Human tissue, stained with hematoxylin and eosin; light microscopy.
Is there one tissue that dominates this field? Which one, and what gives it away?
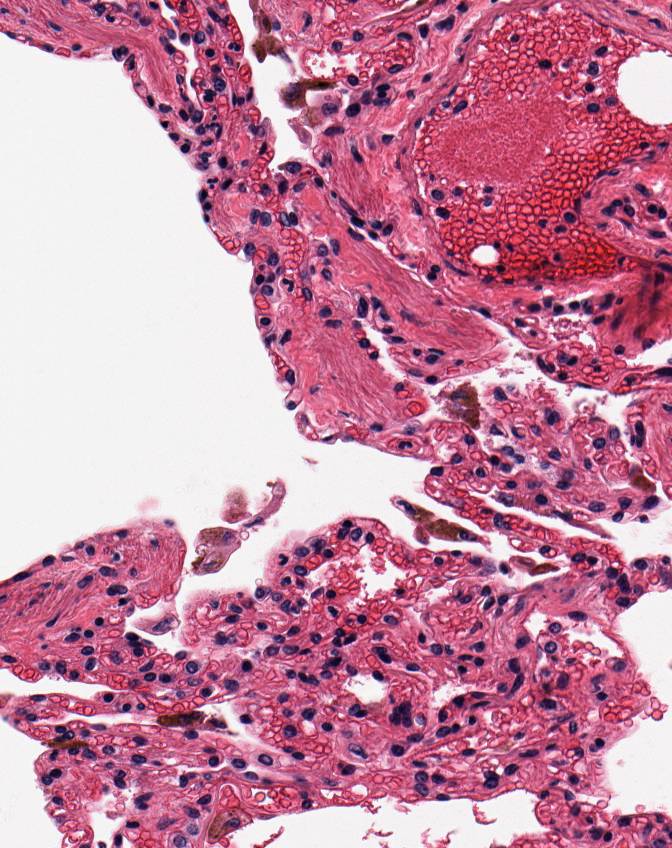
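This looks to me like alveolus. The lower half decides it: thin tissue walls crowded with small capillaries full of red blood cells.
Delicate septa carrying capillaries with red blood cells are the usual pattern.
A broad empty space runs across the left and centre, separating upper and lower strips of tissue.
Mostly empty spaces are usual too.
The upper right holds a large vessel packed tightly with red blood cells, and there are no fat cells.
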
